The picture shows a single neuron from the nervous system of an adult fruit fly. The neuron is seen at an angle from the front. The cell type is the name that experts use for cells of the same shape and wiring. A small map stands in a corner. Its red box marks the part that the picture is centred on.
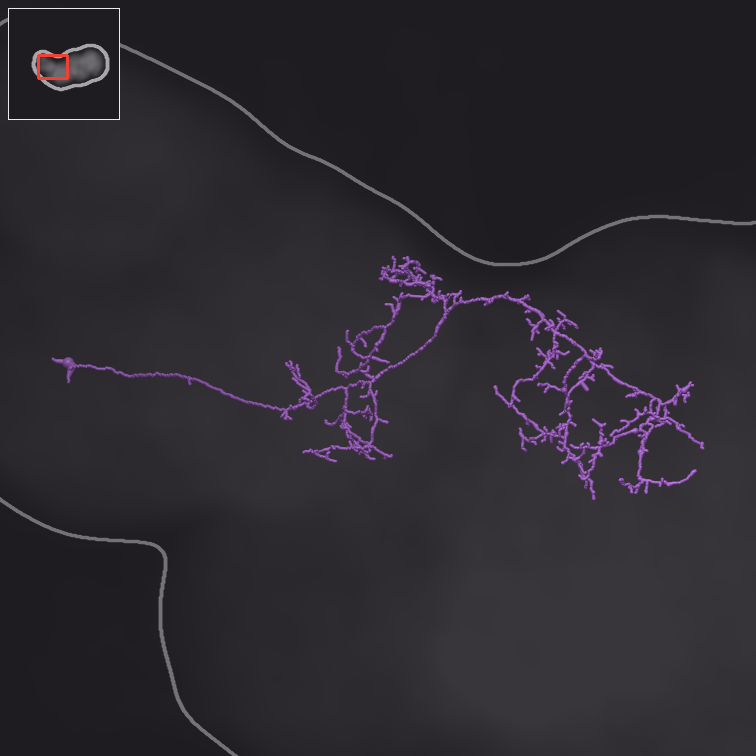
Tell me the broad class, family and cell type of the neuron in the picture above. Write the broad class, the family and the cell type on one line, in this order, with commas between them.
nerve-cord intrinsic neuron, hemilineage 06B, IN06B053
